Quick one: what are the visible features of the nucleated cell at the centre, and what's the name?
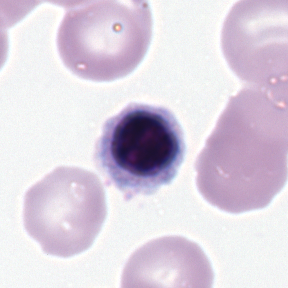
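The nucleus is off-centre, pushed toward the upper right of the cell. Around it the cytoplasm is pale greyish blue, without coarse coloured granules and without vacuoles. This one's a normoblast.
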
